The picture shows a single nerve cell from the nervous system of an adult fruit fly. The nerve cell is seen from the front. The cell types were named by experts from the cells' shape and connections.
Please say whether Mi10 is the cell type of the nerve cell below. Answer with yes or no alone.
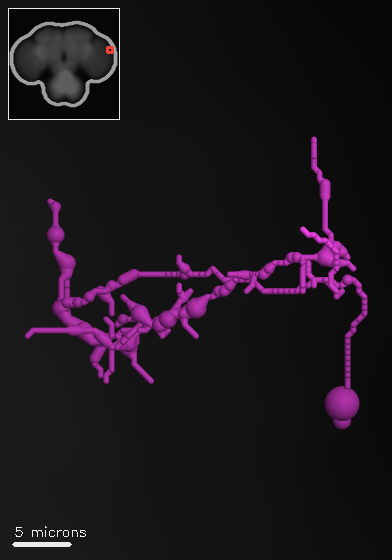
no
